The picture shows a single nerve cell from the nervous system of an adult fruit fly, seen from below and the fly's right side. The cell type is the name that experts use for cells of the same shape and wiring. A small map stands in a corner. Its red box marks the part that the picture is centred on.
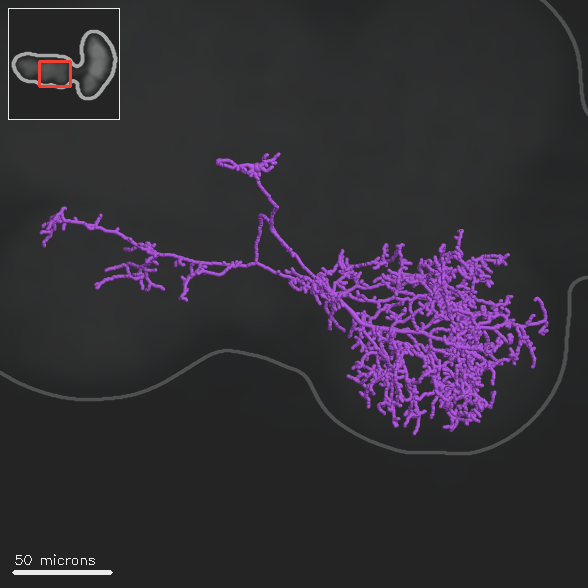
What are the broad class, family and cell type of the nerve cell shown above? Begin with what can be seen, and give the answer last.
It lies in the nerve cord. The cell body is at the top of the picture. By the scale bar it is about 250 microns wide in this view. Its broad class is nerve-cord intrinsic neuron. Its family is hemilineage 10B. Its cell type is IN10B002.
